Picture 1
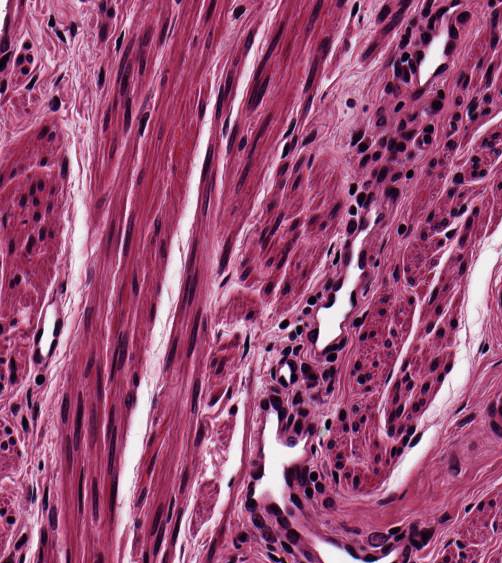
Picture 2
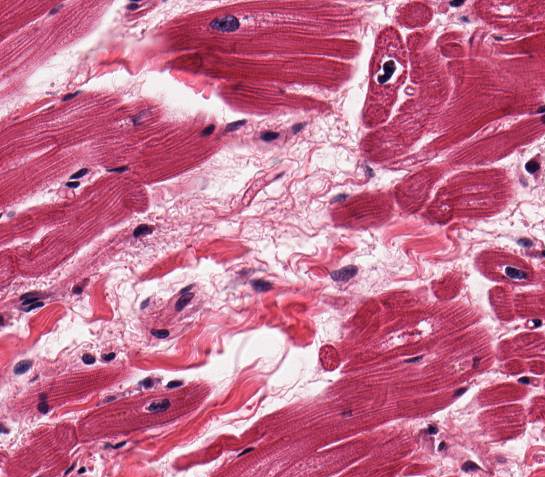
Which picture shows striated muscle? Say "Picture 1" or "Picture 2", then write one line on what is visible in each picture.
Picture 2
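What picture 1 shows: The field consists of bundles of smooth muscle separated by narrow gaps.
What picture 2 shows: The muscle fibres show fine cross-striations along their length.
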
